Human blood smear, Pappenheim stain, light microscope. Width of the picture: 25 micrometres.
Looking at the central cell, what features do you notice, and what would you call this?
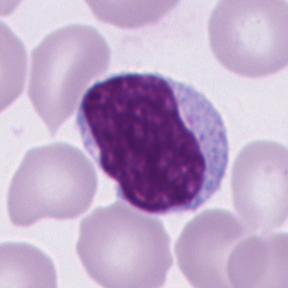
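The cell has a roughly round, smooth outline. Its nucleus is oval, with a shallow notch on the right side. Most of the cytoplasm lies to the right of the nucleus and holds no coarse granules. The cell is a typical lymphocyte.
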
